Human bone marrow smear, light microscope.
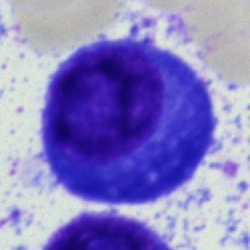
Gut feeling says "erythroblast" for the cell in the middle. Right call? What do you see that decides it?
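Erythroblast is the wrong name here; this is a plasma cell.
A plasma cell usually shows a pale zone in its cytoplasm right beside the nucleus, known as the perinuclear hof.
First point: a paler crescent of cytoplasm lies against the right side of the nucleus, which agrees with that hof and so speaks for plasma cell. Second point: the outline of the cell is round. Third point: no distinct granules are seen in the cytoplasm. Last, another nucleated cell lies just below, cut off by the bottom edge of the picture.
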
